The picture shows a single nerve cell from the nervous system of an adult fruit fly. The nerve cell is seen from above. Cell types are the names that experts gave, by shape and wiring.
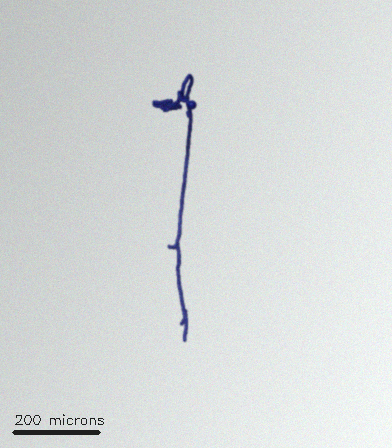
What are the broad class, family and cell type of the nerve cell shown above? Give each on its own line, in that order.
descending neuron
hemilineage PSp2
DNp17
